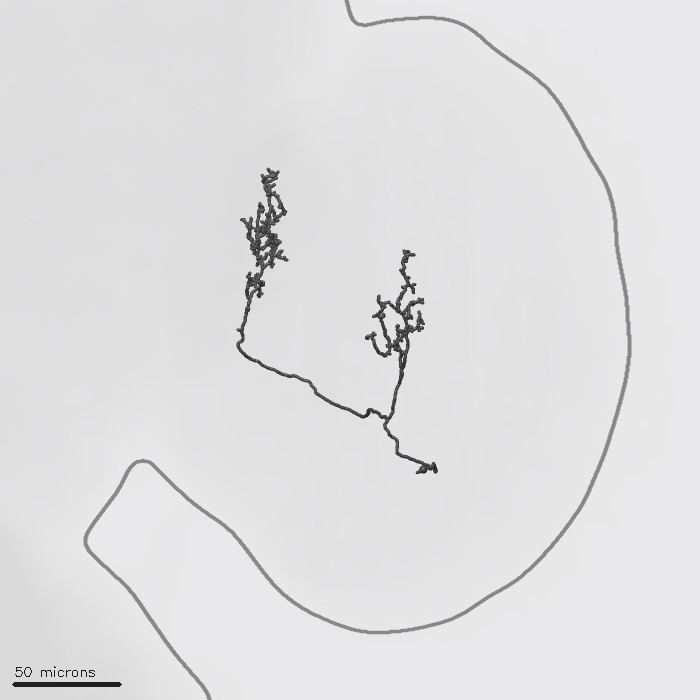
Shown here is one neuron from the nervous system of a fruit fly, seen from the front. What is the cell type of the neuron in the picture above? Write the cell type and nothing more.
Tm30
